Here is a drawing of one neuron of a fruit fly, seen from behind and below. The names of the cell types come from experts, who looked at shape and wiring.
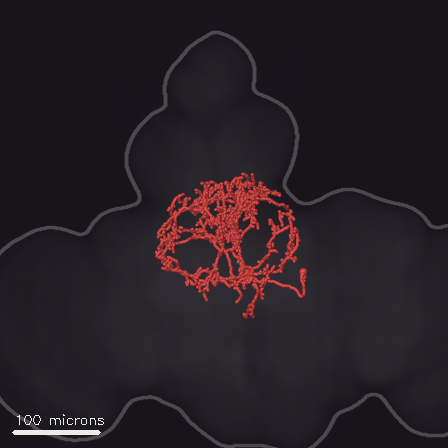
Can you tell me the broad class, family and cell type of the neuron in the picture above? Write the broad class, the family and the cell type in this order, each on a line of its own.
nerve-cord intrinsic neuron
hemilineage 03B
IN03B024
